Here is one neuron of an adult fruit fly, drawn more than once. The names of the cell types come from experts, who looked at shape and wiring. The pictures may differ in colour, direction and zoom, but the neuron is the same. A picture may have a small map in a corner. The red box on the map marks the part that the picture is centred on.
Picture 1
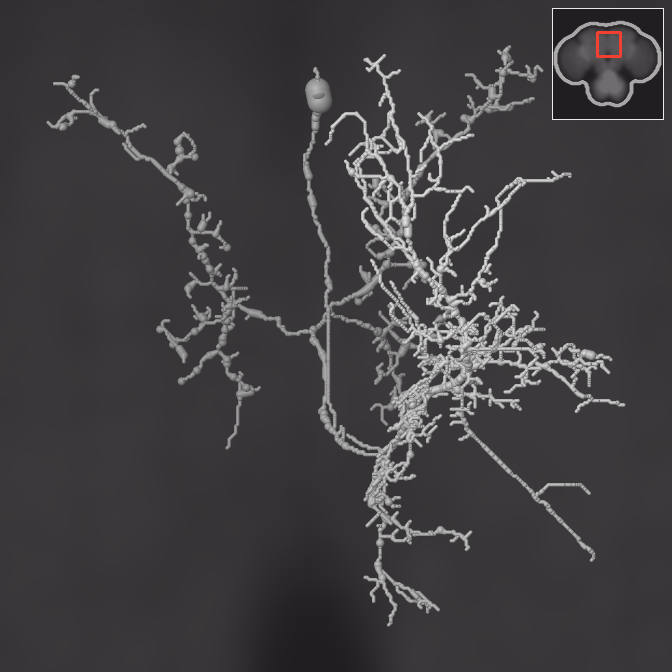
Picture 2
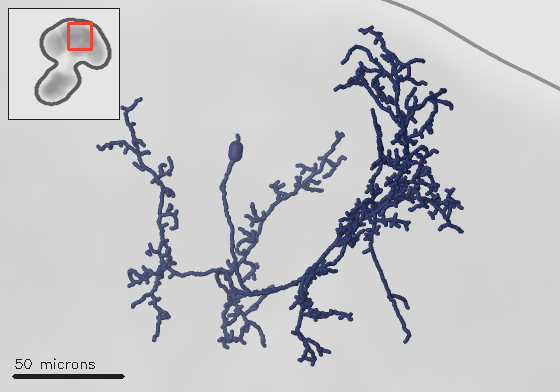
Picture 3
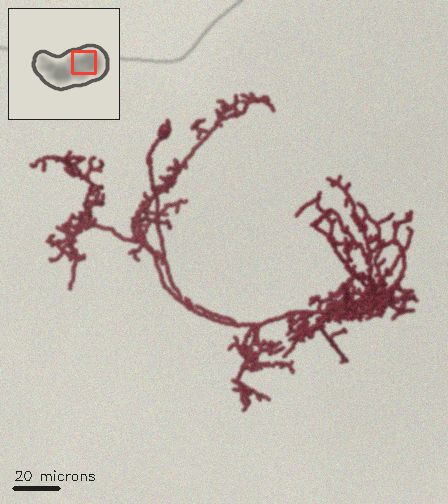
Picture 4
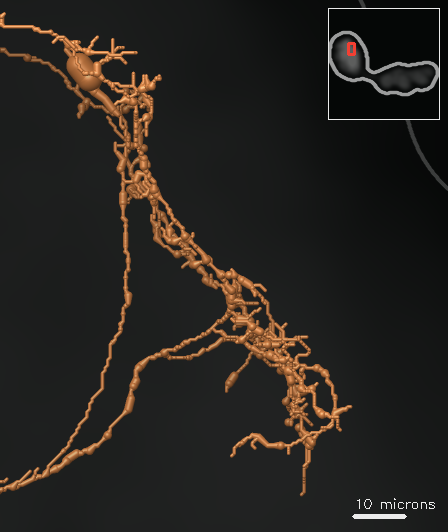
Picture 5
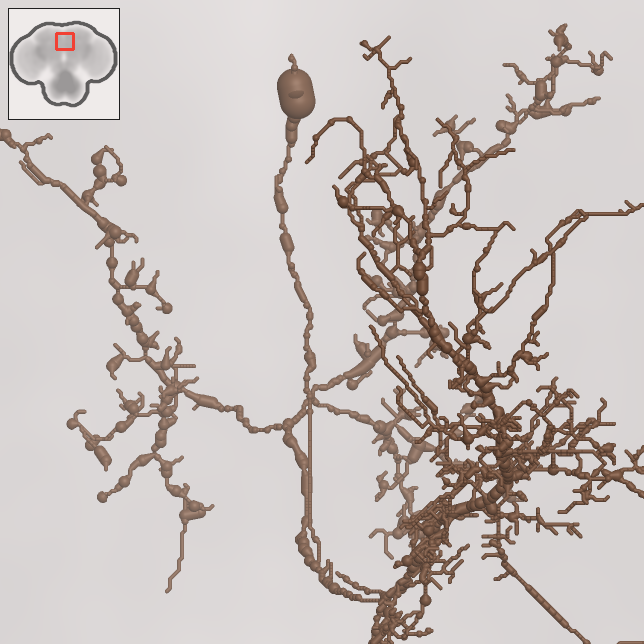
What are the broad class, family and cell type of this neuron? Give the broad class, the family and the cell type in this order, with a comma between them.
central-brain intrinsic neuron, hemilineage DM1_antero_dorsal, ATL026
